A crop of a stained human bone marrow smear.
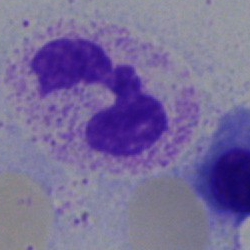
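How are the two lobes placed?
One lies at the upper left of the cell, the other at the lower right.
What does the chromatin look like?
It is dense and dark purple.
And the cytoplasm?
It is plentiful and pale, with fine pinkish-purple granules scattered throughout.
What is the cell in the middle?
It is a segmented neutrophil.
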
